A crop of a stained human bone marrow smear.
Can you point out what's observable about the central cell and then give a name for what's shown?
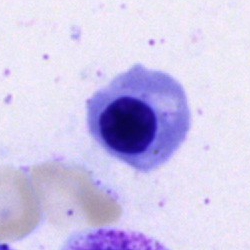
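An outline that is somewhat angular, rather than smoothly round, bounds the cell. The nucleus lies off-centre, toward the left side. Its chromatin is dense and stains very dark purple. Up and to the right of the nucleus, the cytoplasm contains a paler area. The cell is an erythroblast.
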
